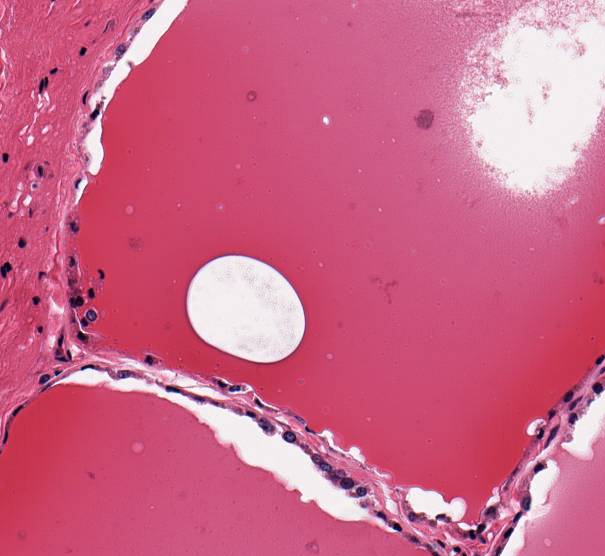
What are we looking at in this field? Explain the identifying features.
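First, the name: thyroid follicle. Second, large spaces filled with pink material and separated by thin septa take up most of the field.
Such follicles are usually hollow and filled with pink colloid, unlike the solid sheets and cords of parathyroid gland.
Third, a single layer of flattened cells with elongated dark nuclei lines the spaces.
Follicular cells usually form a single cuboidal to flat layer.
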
